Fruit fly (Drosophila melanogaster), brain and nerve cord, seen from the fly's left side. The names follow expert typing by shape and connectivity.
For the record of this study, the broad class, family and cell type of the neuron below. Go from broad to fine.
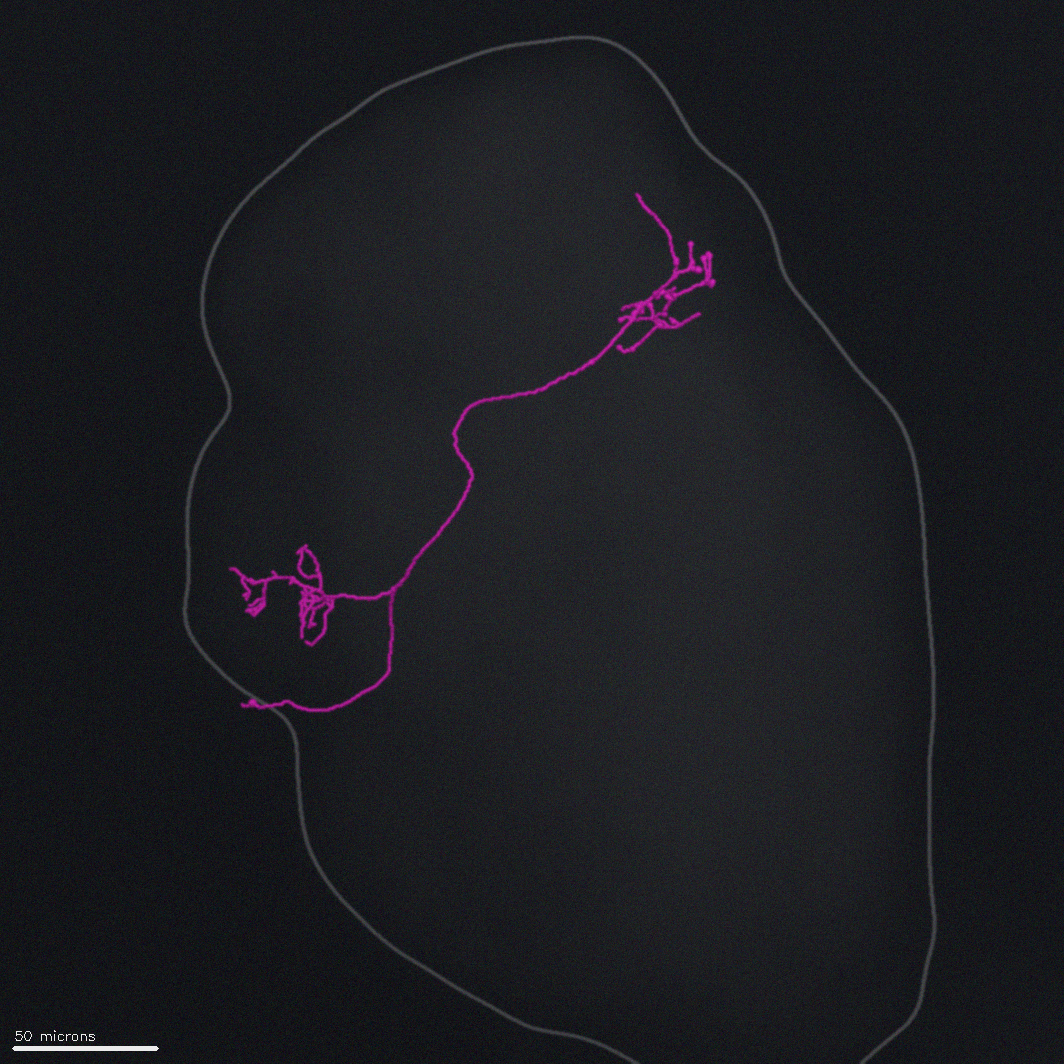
central-brain intrinsic neuron; hemilineage ALv1; M_vPNml77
